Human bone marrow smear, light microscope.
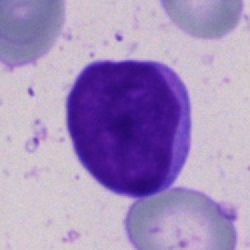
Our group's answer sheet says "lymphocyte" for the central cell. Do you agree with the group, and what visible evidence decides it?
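A smooth, roughly round outline bounds the cell. Its cytoplasm is a narrow crescent seen mainly along the right side, with no visible granules. The chromatin is deep purple and fairly evenly textured, lacking coarse dark blocks. The surface shows no projections or blebs, and a red cell lies just beyond the lower edge.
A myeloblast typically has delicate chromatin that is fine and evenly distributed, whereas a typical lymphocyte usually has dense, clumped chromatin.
The even texture without coarse blocks therefore speaks for blast and against lymphocyte.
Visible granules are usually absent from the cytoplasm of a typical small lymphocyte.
The absence of granules is in keeping with lymphocyte. Lymphocyte does not fit this cell; it is a blast.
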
